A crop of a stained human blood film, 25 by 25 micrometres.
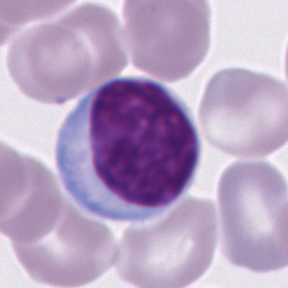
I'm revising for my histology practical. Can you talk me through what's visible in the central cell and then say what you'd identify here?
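A single, unlobed nucleus extends to the cell margin on the right side. Pale blue cytoplasm forms a crescent on the lower left side of the nucleus and contains no coarse granules. This is a typical lymphocyte.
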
